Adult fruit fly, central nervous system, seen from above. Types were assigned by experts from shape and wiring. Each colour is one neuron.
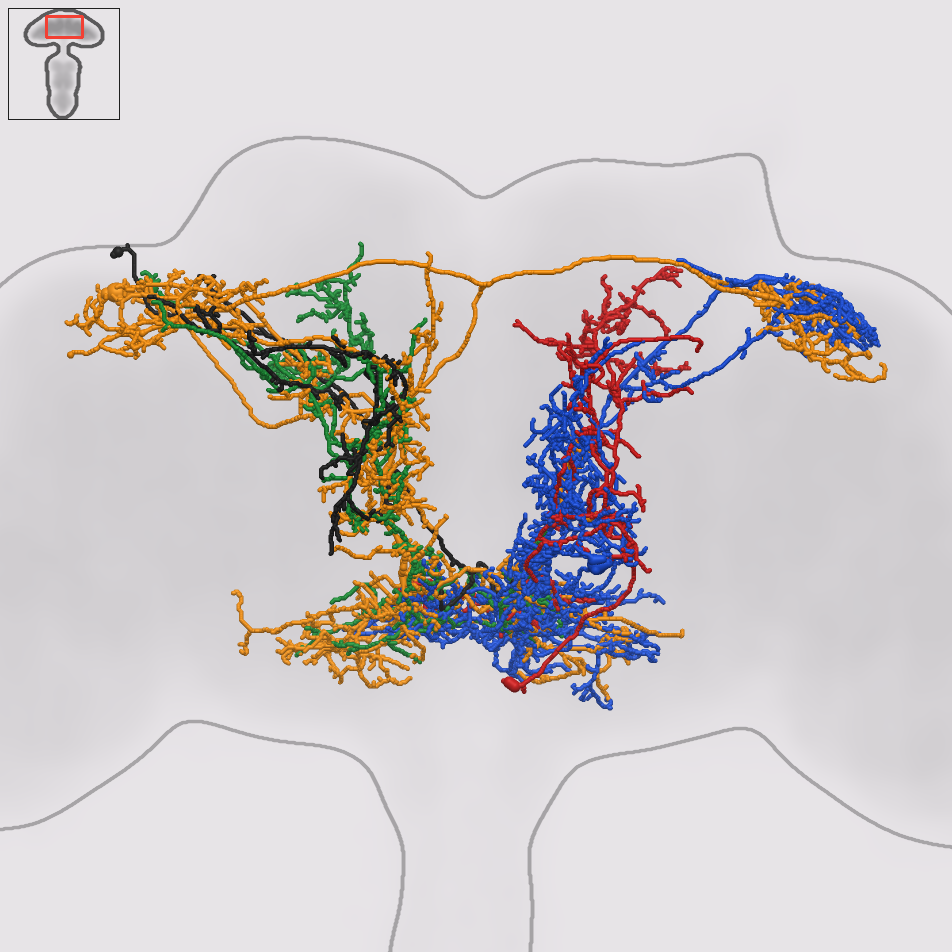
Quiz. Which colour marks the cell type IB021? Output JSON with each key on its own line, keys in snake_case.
{
 "colour": "red"
}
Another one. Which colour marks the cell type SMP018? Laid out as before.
{
 "colour": "black"
}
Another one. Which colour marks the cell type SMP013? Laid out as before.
{
 "colour": "green"
}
